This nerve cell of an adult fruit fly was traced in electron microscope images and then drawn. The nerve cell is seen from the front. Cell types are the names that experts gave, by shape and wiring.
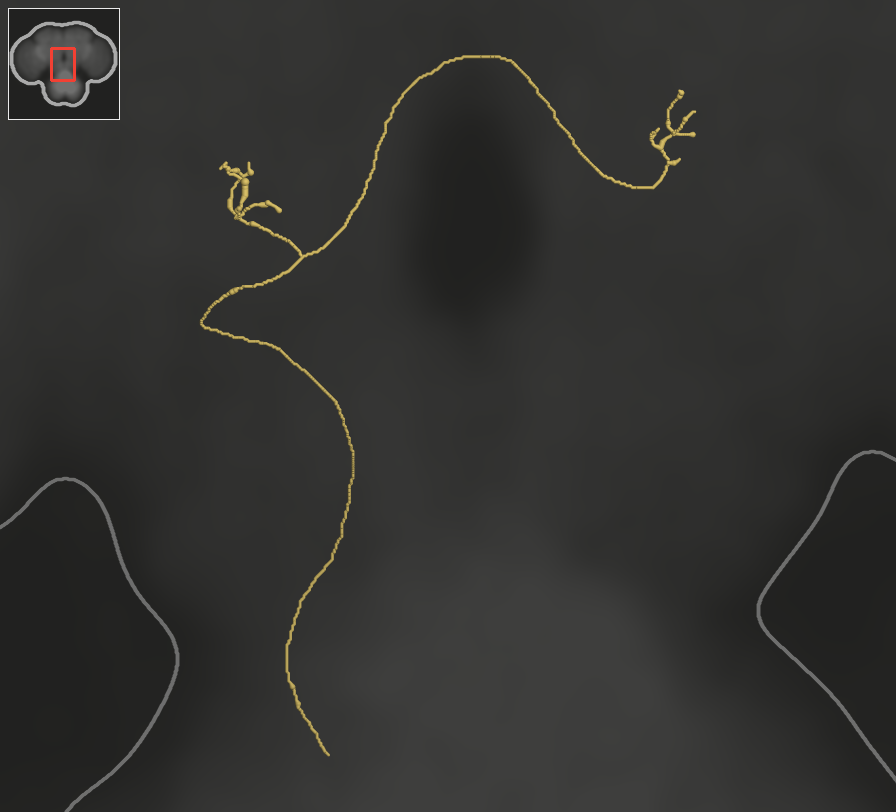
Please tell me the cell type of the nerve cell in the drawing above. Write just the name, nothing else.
ORN_VC1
